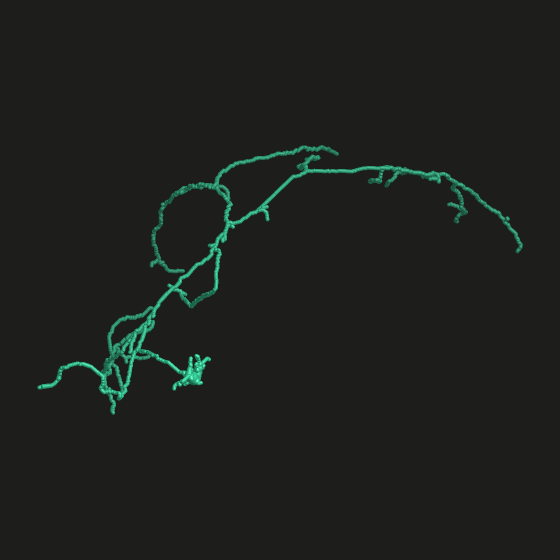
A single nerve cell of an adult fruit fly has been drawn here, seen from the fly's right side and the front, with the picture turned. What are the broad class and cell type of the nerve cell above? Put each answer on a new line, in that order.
motor neuron of the brain
MNx04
